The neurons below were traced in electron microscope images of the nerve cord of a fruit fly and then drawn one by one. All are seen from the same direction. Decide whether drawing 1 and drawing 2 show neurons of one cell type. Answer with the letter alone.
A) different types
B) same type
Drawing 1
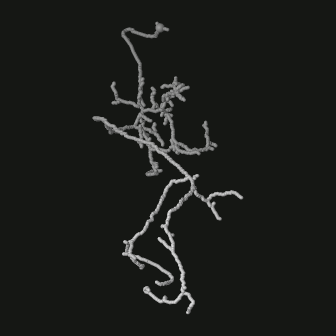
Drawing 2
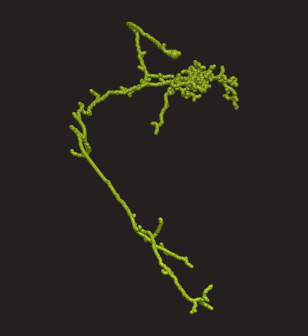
A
